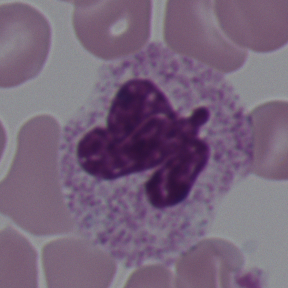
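Segmented neutrophil, whose nucleus shows no visible nucleoli. See how abundant pale pinkish cytoplasm surrounds that nucleus on all sides. Many fine pink-violet granules fill it, yet you will find no clear vacuoles there.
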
